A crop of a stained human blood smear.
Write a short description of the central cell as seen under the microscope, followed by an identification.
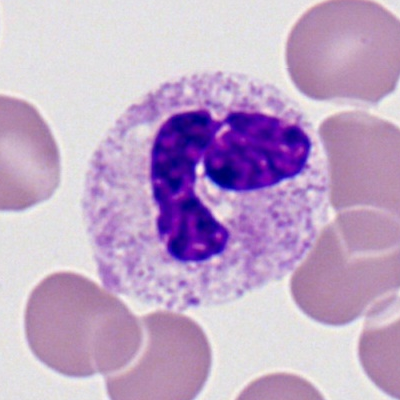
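Two nuclear lobes, meeting near the top of the nucleus. Chromatin dark purple, coarsely clumped. Abundant pale cytoplasm on all sides of the nucleus, filled with fine lilac granules. Segmented neutrophil.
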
